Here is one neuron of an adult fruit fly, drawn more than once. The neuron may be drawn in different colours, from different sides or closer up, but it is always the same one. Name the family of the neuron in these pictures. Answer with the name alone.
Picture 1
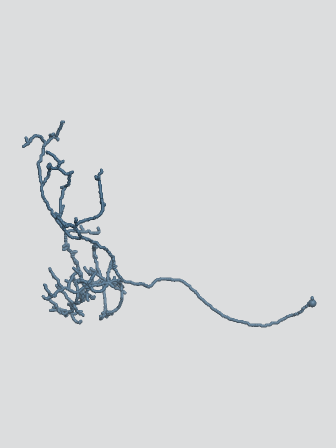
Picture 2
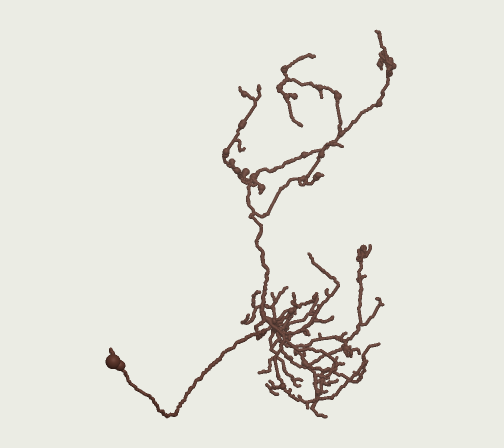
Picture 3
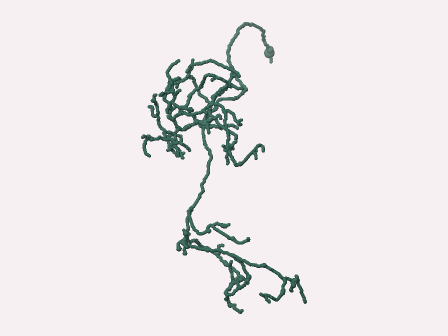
hemilineage LHa2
